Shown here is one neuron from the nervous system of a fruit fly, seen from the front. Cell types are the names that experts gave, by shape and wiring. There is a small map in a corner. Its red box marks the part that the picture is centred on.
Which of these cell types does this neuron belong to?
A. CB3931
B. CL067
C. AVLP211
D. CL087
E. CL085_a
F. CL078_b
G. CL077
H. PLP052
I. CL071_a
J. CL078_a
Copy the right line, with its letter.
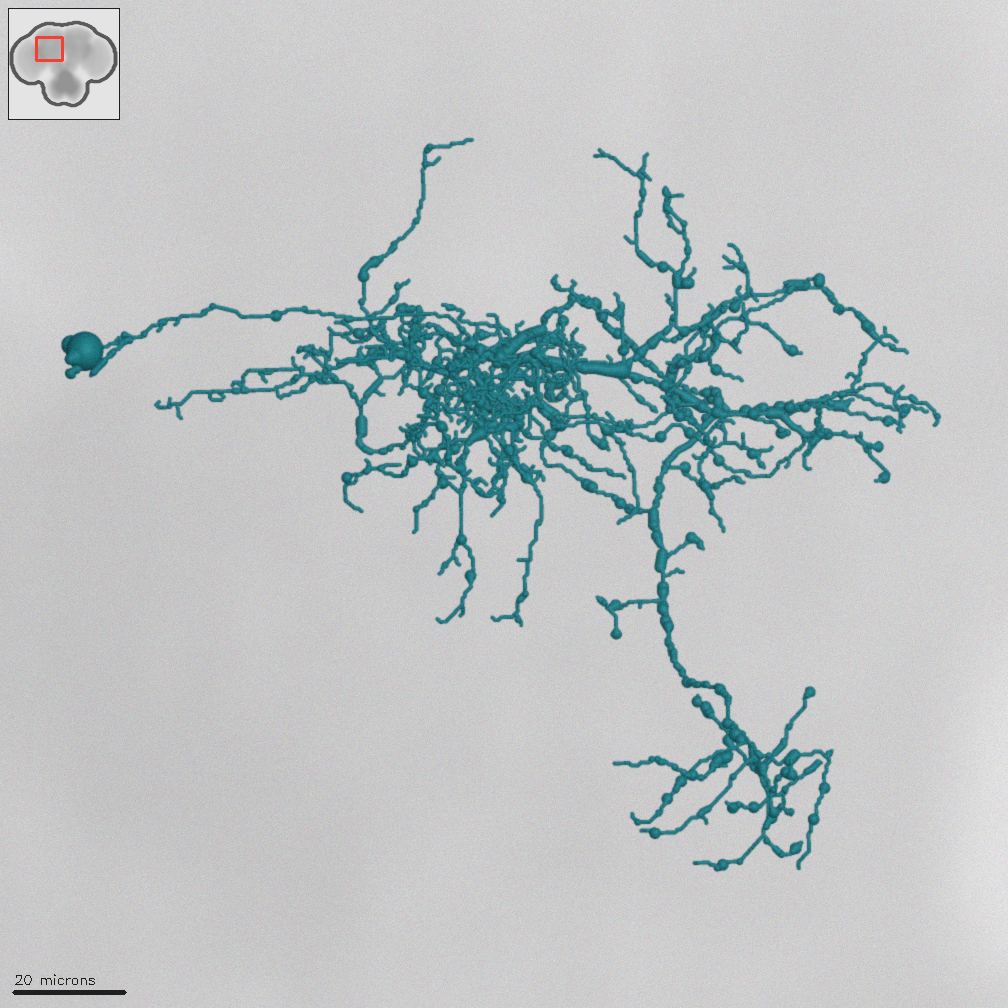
B. CL067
